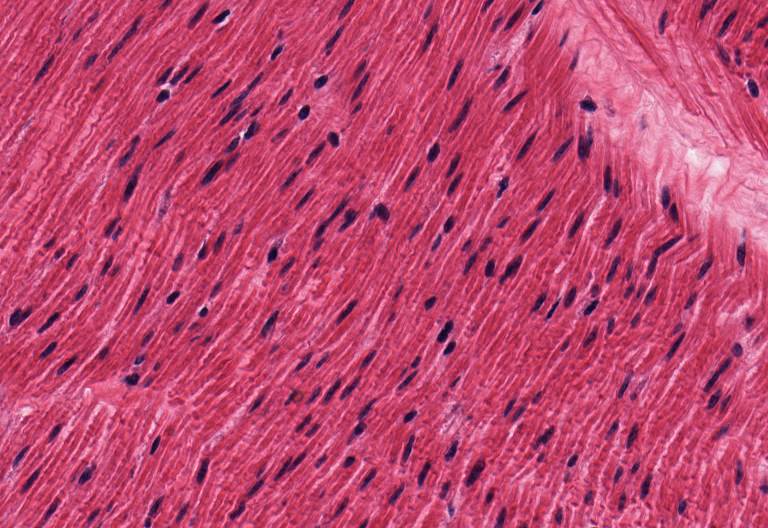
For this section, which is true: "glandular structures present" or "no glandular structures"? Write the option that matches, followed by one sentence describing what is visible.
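No glandular structures. No epithelium or glands are present anywhere in the field.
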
